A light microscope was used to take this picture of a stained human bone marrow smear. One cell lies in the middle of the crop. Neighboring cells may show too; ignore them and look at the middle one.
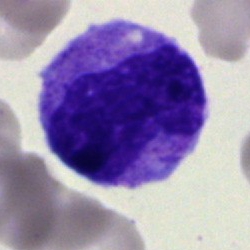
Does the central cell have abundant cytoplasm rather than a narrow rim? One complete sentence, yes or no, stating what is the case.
No, its nucleus occupies most of the cell, with scant cytoplasm.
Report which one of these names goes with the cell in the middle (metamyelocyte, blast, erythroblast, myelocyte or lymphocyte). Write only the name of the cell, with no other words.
metamyelocyte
